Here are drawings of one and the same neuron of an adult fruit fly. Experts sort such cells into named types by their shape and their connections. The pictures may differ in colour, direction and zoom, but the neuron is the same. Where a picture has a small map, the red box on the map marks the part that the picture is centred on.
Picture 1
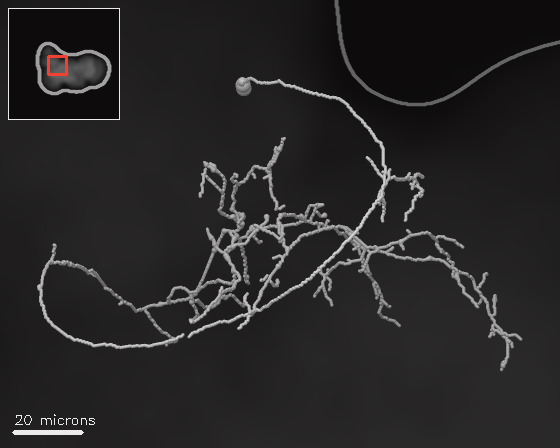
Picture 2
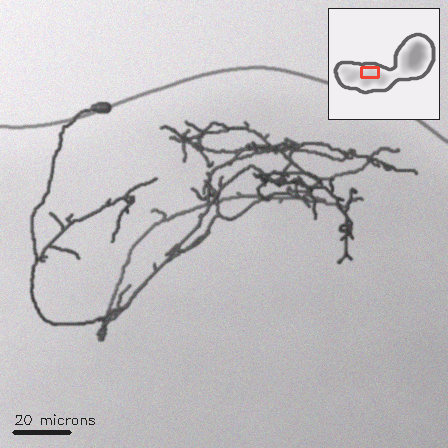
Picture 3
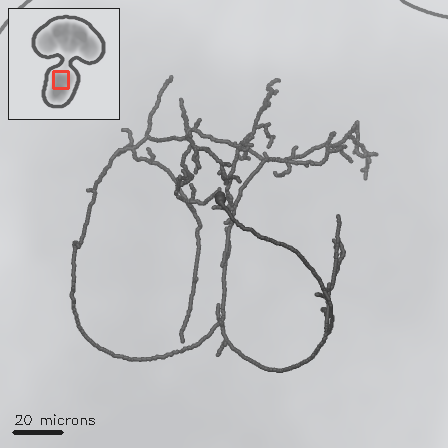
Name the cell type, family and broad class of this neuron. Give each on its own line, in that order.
IN19B088
hemilineage 19B
nerve-cord intrinsic neuron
